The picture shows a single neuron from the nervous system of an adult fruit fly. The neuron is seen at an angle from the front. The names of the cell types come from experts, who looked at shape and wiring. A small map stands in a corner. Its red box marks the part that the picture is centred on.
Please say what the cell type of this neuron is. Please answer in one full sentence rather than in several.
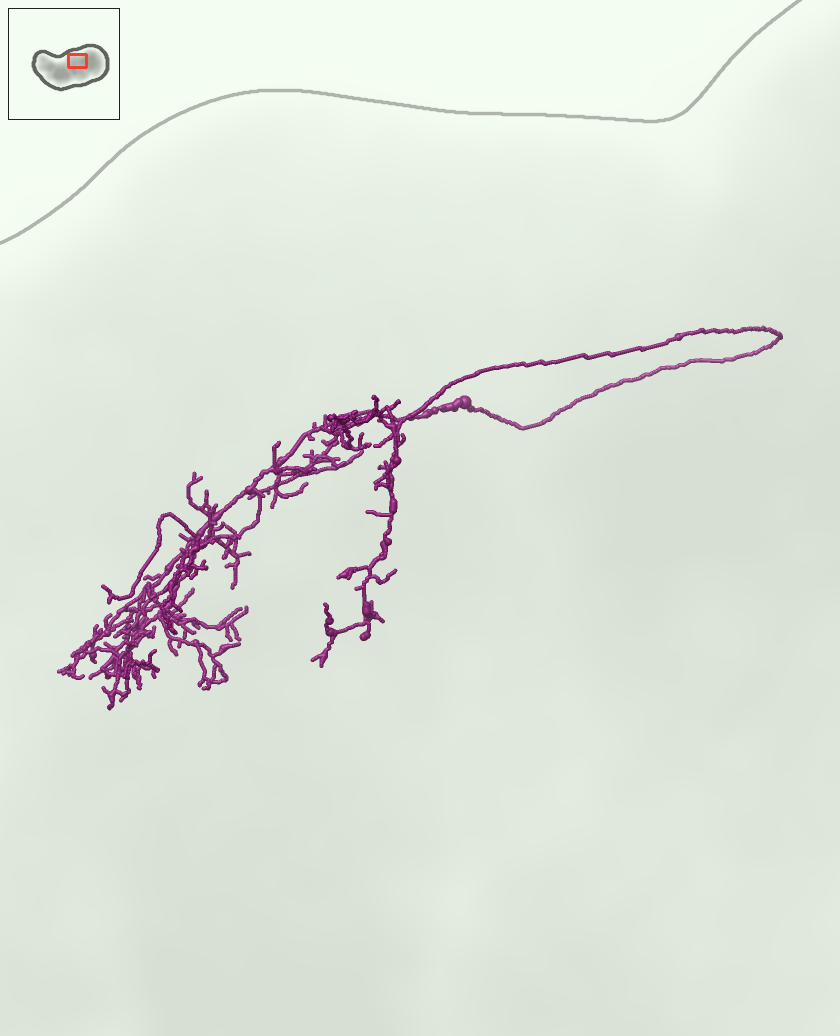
This neuron is recognized as the cell type CB4071.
